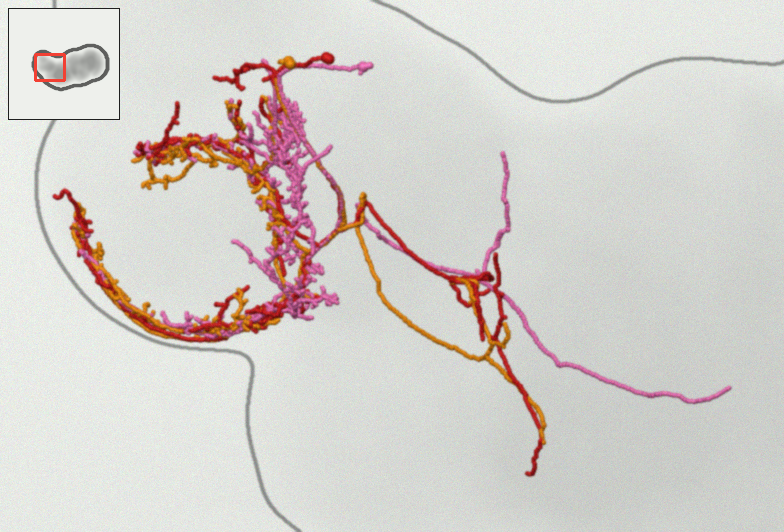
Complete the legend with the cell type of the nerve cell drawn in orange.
IN23B053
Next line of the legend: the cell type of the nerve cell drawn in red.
IN23B055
